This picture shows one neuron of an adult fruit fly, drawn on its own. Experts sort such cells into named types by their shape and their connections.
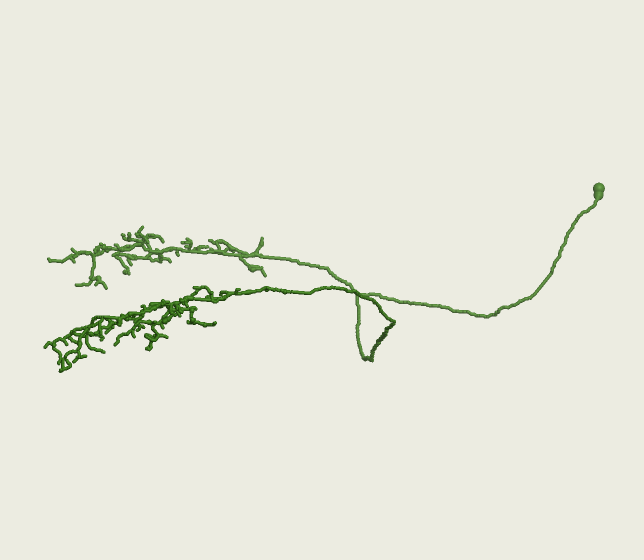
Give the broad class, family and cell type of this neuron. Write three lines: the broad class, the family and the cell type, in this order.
optic-lobe intrinsic neuron
Tm
Tm30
